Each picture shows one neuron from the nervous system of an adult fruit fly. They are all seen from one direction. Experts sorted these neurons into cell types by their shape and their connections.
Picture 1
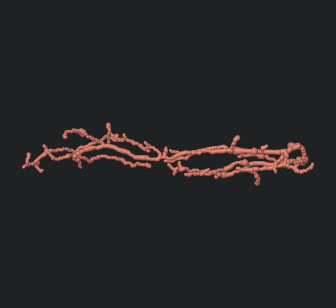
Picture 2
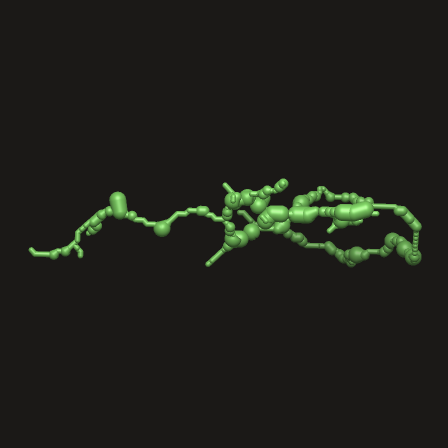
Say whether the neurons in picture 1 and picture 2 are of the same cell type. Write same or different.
same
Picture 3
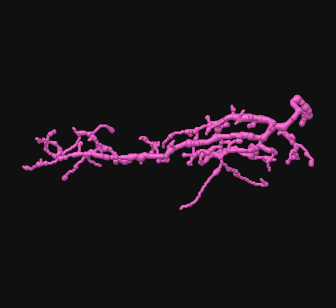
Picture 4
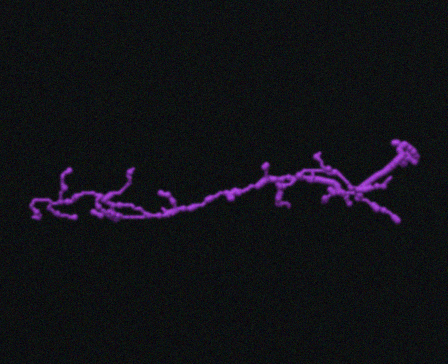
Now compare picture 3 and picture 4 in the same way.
different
